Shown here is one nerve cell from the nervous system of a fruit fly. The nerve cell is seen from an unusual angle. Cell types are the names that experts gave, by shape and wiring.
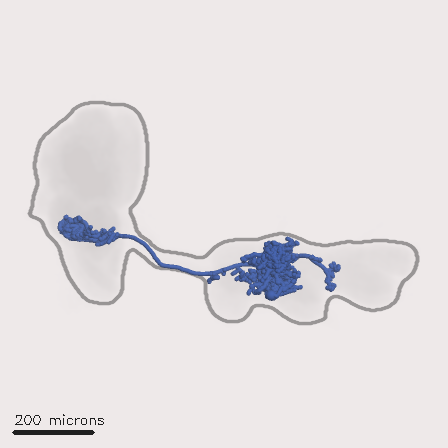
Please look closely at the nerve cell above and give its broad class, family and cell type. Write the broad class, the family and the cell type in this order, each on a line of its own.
ascending neuron
hemilineage 02A
AN02A001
